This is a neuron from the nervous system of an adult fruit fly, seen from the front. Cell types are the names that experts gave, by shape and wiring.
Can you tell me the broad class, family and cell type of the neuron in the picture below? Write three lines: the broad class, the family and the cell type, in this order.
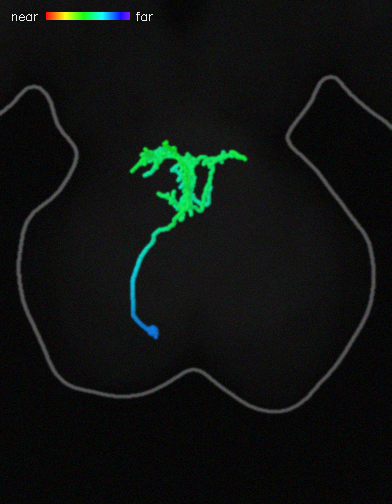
nerve-cord intrinsic neuron
hemilineage 07B
IN07B030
